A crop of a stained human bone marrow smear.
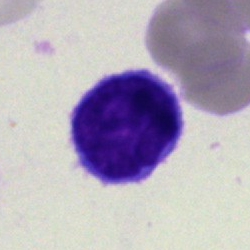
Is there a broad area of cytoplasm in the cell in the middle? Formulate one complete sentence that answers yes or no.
No, what surrounds the nucleus is just a narrow rim of cytoplasm.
